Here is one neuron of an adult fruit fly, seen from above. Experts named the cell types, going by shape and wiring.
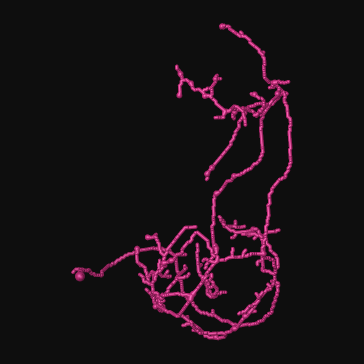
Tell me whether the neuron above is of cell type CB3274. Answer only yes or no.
yes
